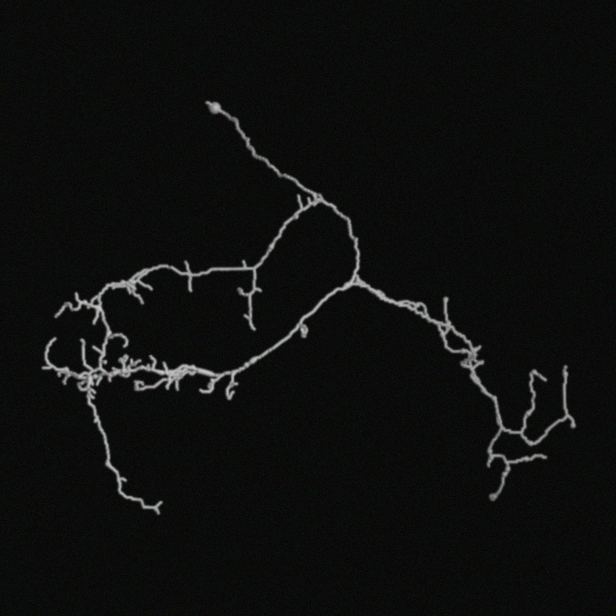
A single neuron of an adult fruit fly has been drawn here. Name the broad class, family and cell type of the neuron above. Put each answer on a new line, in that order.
central-brain intrinsic neuron
hemilineage DM6_central1
PS253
